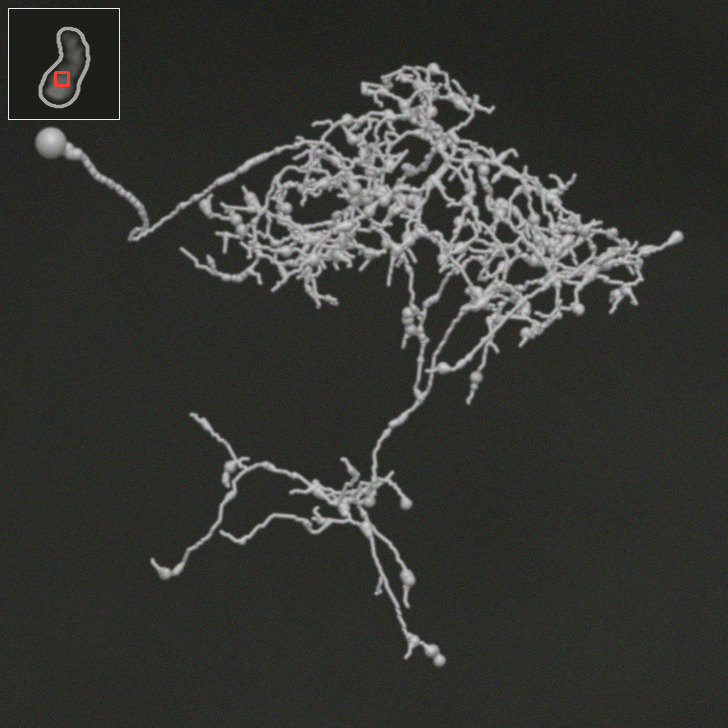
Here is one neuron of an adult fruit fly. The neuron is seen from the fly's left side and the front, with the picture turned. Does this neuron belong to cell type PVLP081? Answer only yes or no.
yes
